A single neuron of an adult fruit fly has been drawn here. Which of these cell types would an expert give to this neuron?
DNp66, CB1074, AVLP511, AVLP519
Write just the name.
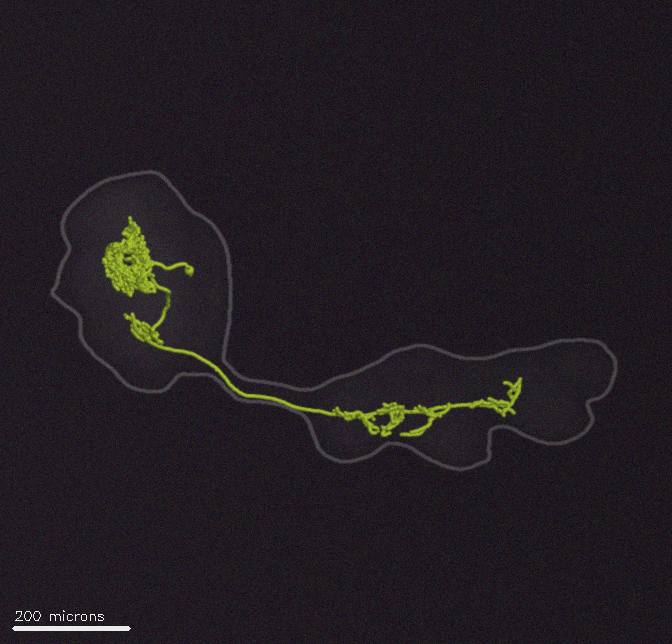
DNp66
